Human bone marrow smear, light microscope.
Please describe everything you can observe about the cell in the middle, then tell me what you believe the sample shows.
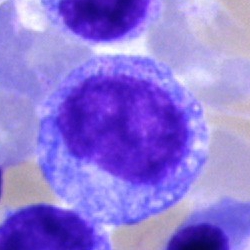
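First, the nucleus: it lies toward the upper part of the cell. Its chromatin is dark purple and fairly evenly dense, with no coarse clumps. Now look at the cytoplasm, where fine purple granules are scattered. Just above, separated by a narrow gap, lies another nucleated cell. So this is a promyelocyte.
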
